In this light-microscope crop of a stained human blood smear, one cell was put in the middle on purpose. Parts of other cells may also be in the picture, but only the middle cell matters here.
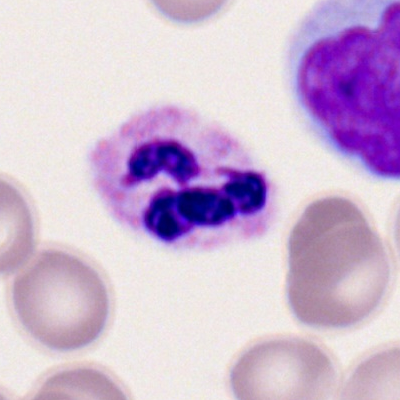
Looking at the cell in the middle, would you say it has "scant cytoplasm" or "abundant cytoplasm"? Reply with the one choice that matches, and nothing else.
Abundant cytoplasm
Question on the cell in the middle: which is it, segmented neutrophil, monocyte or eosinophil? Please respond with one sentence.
This particular crop is centered on a segmented neutrophil.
